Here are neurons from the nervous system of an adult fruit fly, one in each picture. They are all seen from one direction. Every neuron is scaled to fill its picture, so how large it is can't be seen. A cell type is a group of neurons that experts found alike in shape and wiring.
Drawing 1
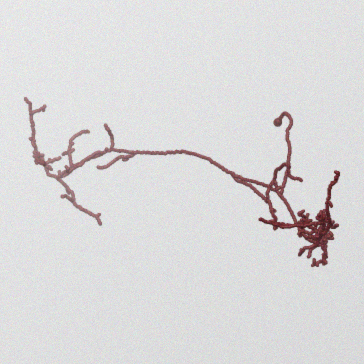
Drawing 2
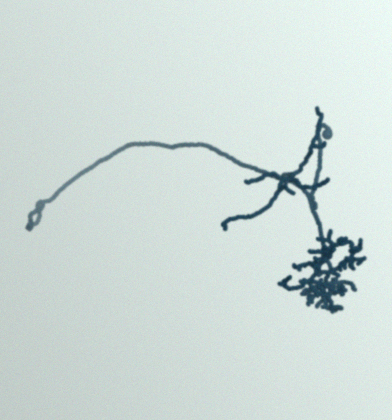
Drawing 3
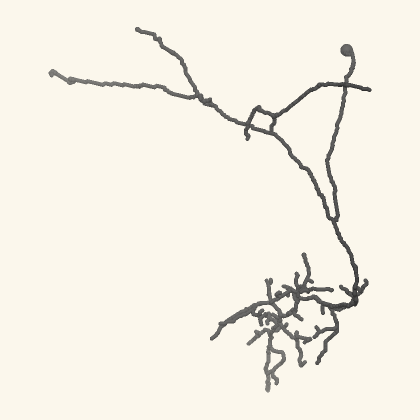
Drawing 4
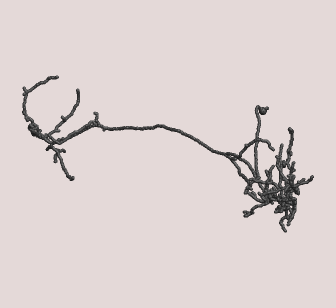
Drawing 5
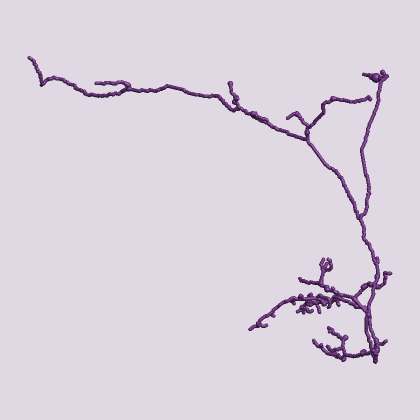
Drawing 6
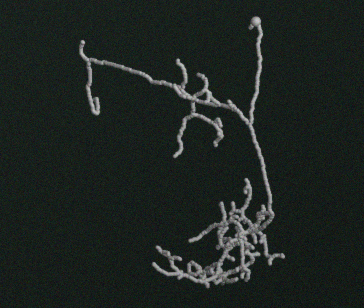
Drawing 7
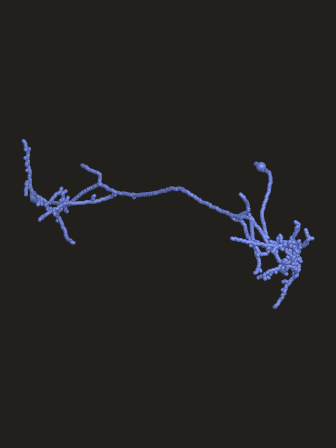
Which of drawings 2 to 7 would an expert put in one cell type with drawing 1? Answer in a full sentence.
Drawing 4 and drawing 7 are of the same cell type.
